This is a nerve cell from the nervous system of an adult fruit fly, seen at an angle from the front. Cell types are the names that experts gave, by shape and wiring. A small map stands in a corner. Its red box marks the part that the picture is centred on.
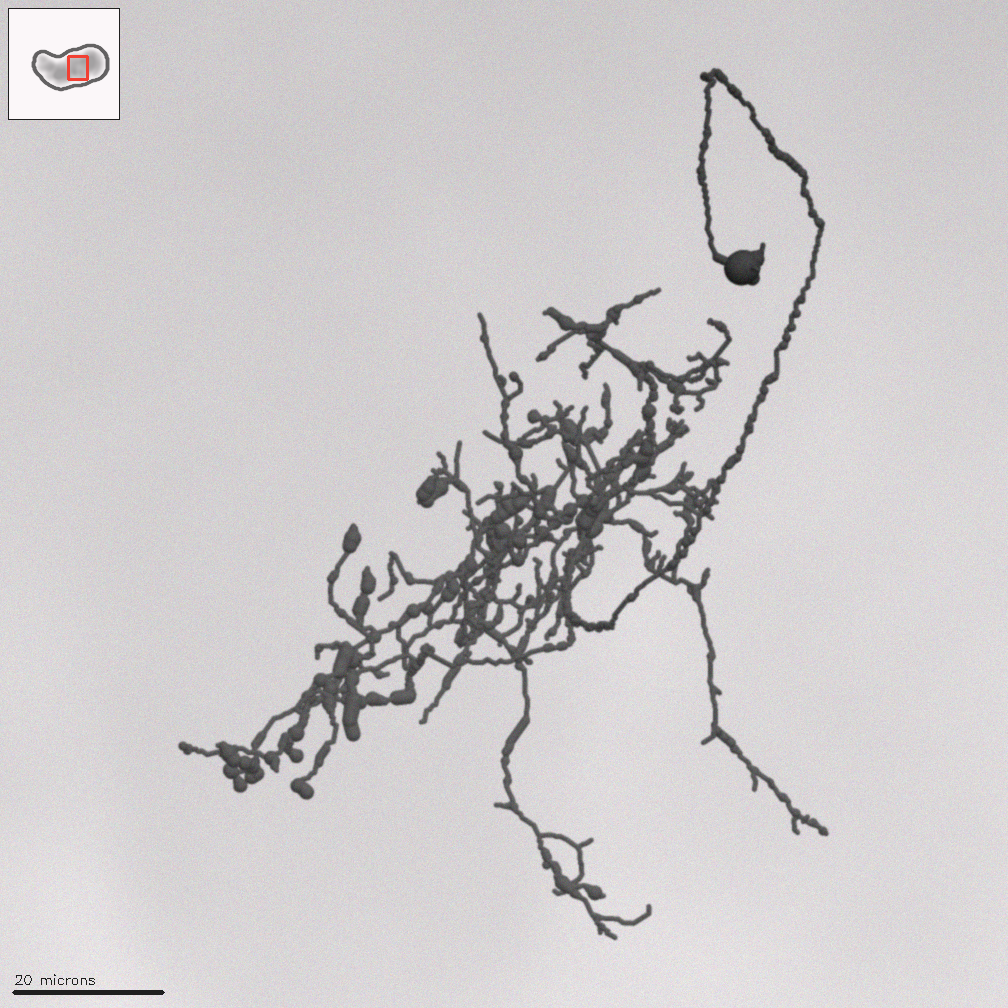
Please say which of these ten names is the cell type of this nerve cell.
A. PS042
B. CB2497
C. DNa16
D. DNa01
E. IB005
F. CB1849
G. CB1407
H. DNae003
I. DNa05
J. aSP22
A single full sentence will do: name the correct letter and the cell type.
Option A gives PS042 as the cell type of the nerve cell.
